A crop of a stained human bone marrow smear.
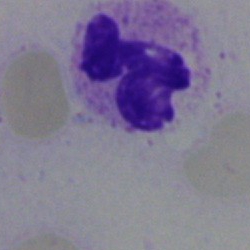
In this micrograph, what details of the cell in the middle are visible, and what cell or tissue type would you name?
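Let me look at the nucleus first: it is divided into several lobes joined together. Its chromatin is dense and stains dark purple. Around it, the cytoplasm is pale pinkish-lilac and holds many fine pinkish-violet granules. So this is a segmented neutrophil.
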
